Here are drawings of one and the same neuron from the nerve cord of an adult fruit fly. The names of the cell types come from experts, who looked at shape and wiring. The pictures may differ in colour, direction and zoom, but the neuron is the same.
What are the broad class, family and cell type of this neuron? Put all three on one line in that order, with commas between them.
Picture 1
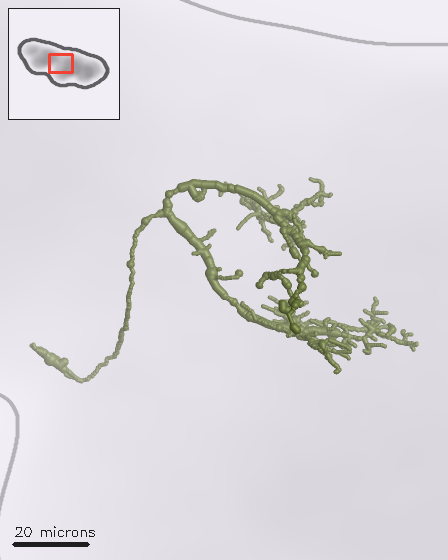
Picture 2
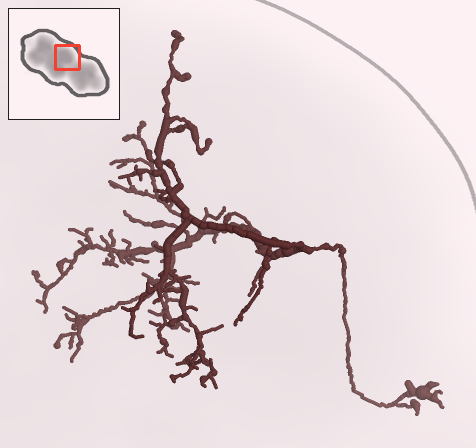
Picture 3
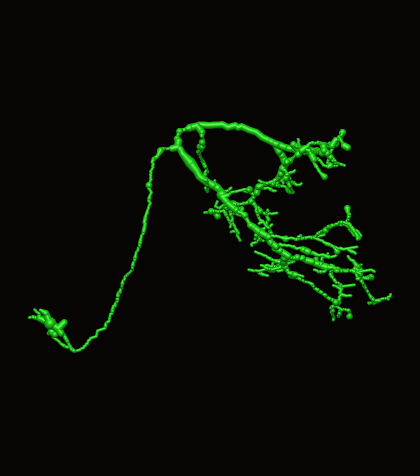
nerve-cord intrinsic neuron, hemilineage 03B, IN03B066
